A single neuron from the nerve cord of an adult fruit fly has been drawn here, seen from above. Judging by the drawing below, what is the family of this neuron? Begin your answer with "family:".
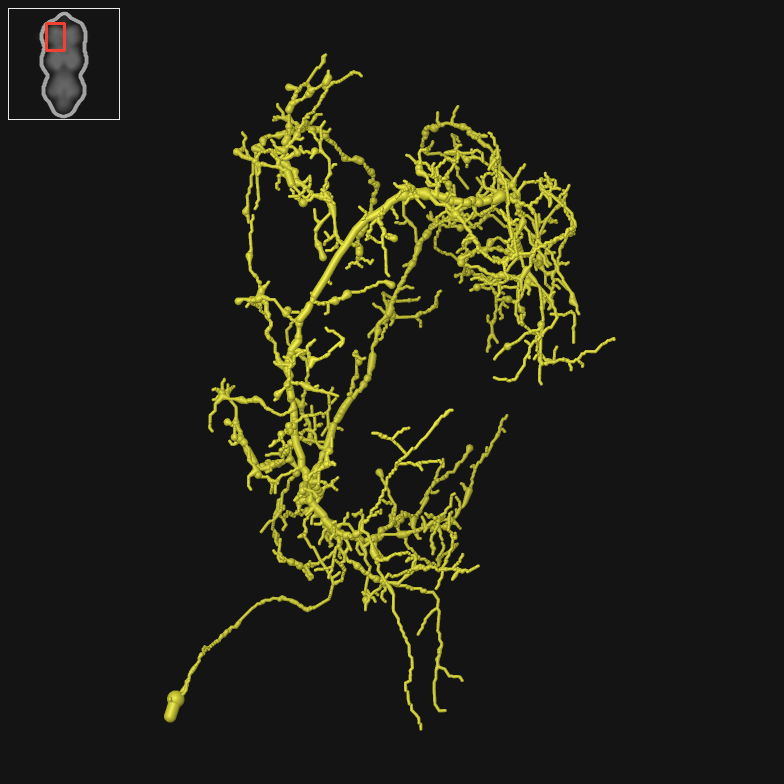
family: hemilineage 03A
